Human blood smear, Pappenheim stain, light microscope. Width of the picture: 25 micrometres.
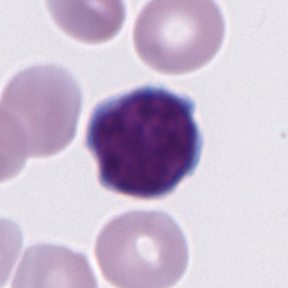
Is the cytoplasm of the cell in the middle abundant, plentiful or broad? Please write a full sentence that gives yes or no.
No, the cytoplasm is not plentiful; it forms only a thin rim.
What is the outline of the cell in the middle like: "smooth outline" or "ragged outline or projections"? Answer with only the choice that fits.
Ragged outline or projections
